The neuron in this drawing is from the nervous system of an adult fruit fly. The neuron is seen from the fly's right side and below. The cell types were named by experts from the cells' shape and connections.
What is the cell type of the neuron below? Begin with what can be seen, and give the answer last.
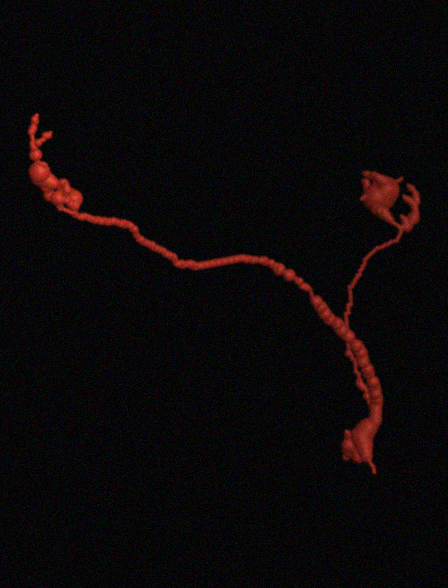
As drawn here it is about as wide as it is tall. Its broad class is optic-lobe intrinsic neuron. Its cell type is T1.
